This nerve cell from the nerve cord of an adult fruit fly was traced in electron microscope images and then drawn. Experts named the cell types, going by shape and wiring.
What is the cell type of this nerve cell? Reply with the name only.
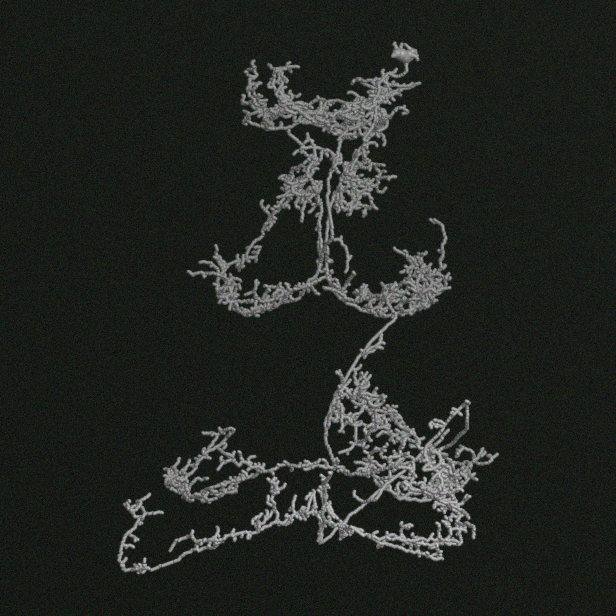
AN01B002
